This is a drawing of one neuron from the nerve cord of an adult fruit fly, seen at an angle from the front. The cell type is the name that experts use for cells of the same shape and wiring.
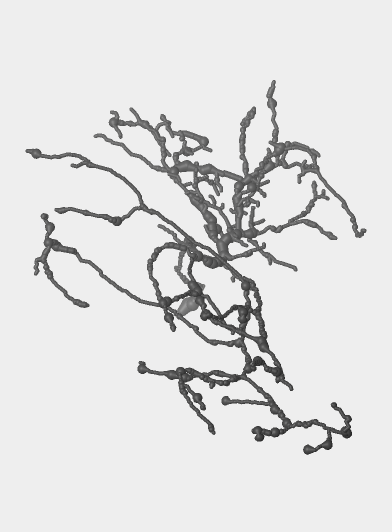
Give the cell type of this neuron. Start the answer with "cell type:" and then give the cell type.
cell type: IN08B091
